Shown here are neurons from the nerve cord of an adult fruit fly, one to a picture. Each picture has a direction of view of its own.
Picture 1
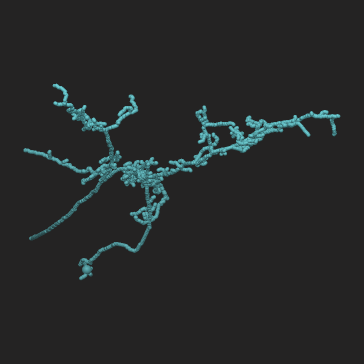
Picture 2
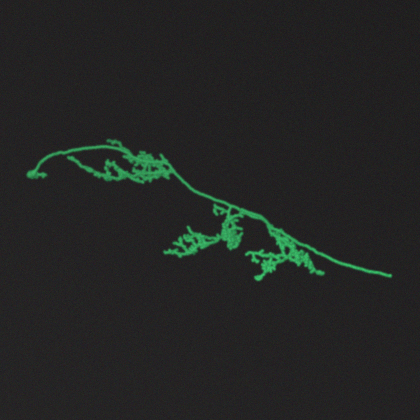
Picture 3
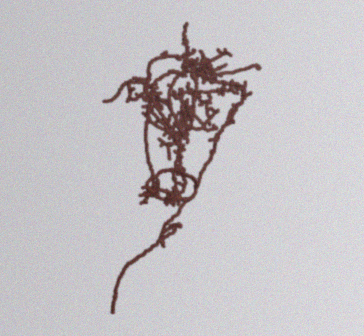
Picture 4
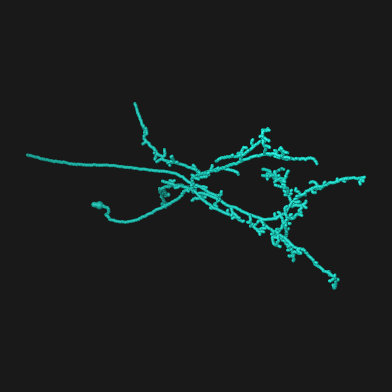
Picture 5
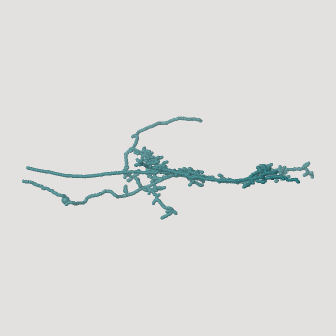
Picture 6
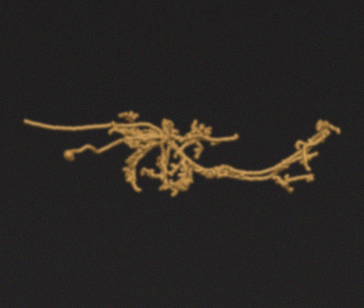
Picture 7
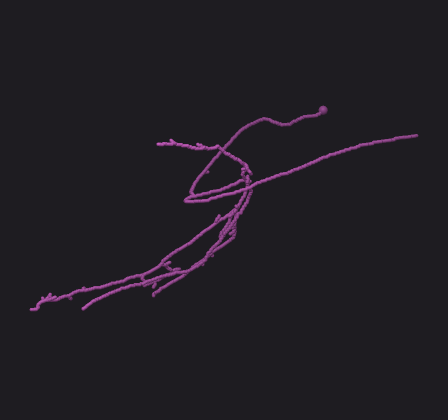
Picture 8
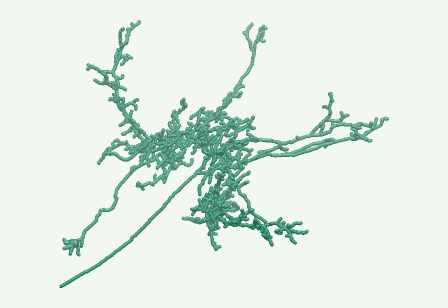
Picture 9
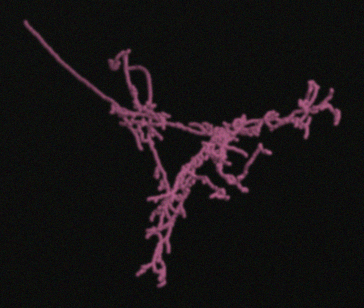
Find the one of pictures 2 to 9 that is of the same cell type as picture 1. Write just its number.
5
